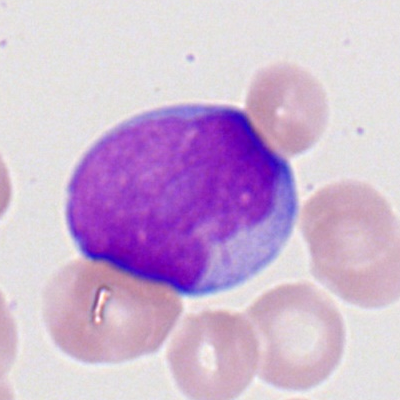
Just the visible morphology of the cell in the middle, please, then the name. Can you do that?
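A smooth oval outline encloses this cell, and its nucleus fills most of it. Most of the visible cytoplasm lies as a crescent on the lower right side. No vacuoles are seen in that cytoplasm. The cell is a myeloblast.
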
